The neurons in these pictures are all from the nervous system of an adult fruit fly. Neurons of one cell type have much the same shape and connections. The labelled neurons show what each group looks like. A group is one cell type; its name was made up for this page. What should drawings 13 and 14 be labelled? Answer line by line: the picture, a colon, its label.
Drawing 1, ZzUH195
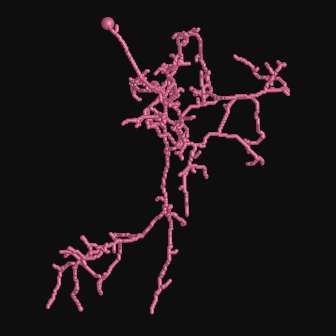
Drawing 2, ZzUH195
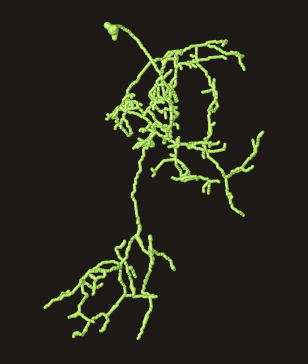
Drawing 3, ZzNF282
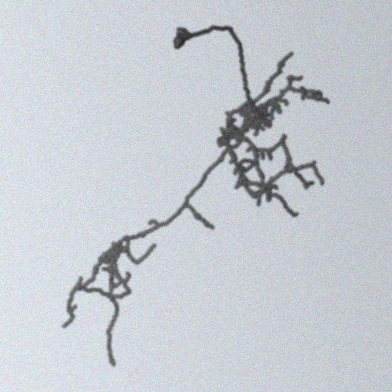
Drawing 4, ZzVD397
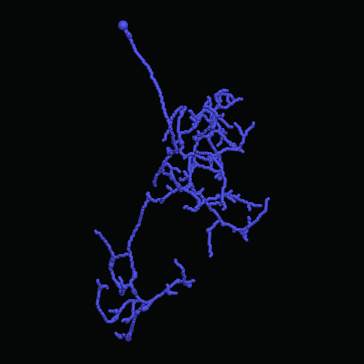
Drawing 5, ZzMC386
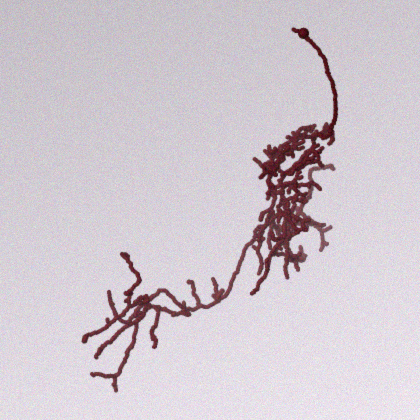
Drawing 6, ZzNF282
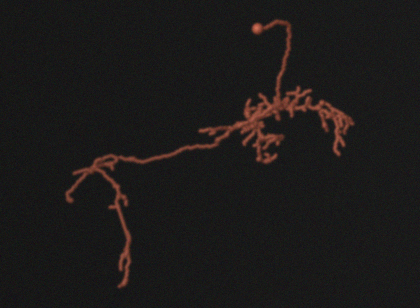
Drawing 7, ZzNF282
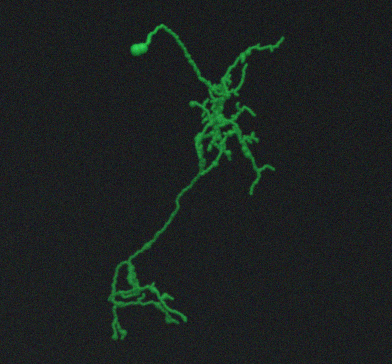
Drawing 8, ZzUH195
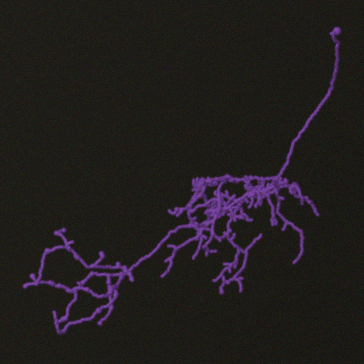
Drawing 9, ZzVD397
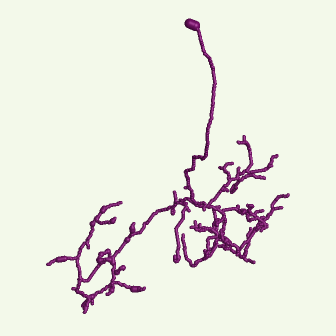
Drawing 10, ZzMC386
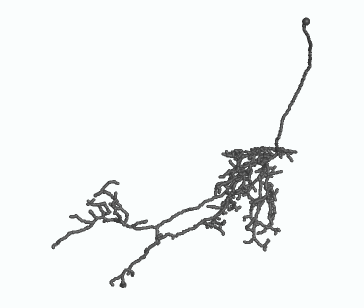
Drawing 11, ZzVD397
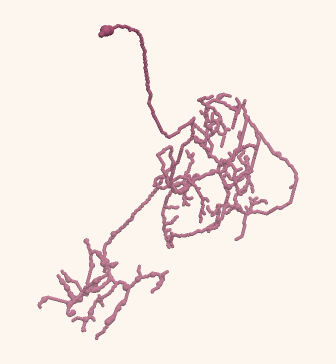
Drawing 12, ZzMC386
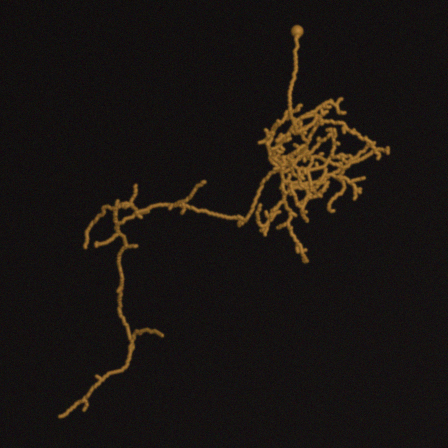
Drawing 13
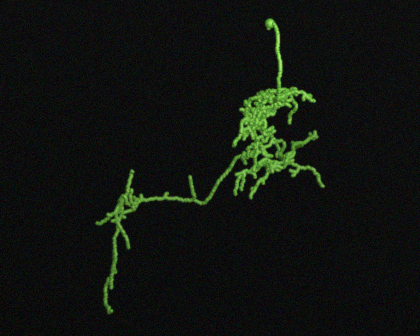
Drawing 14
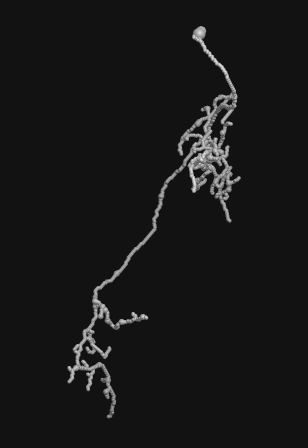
13: ZzMC386
14: ZzNF282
